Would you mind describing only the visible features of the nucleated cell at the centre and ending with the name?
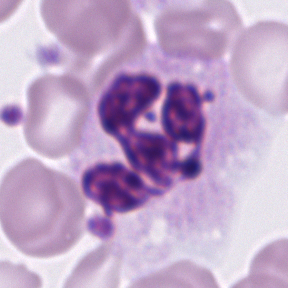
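The nucleus is divided into several separate lobes, linked to one another by thin strands. Its chromatin is dark purple and coarsely clumped. Cytoplasm is plentiful and pale lilac-pink, scattered with fine, dust-like lilac granules. This is a segmented neutrophil.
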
